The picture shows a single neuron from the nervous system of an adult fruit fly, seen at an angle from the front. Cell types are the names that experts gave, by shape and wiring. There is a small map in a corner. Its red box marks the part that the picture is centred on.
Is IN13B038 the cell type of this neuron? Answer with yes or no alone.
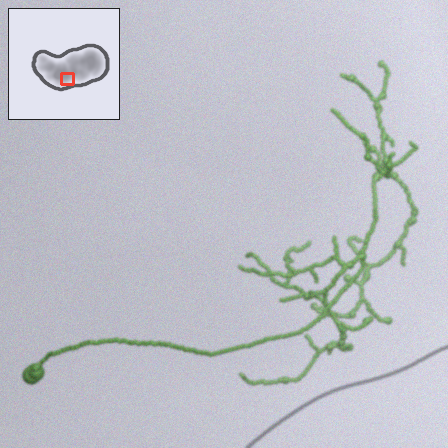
no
